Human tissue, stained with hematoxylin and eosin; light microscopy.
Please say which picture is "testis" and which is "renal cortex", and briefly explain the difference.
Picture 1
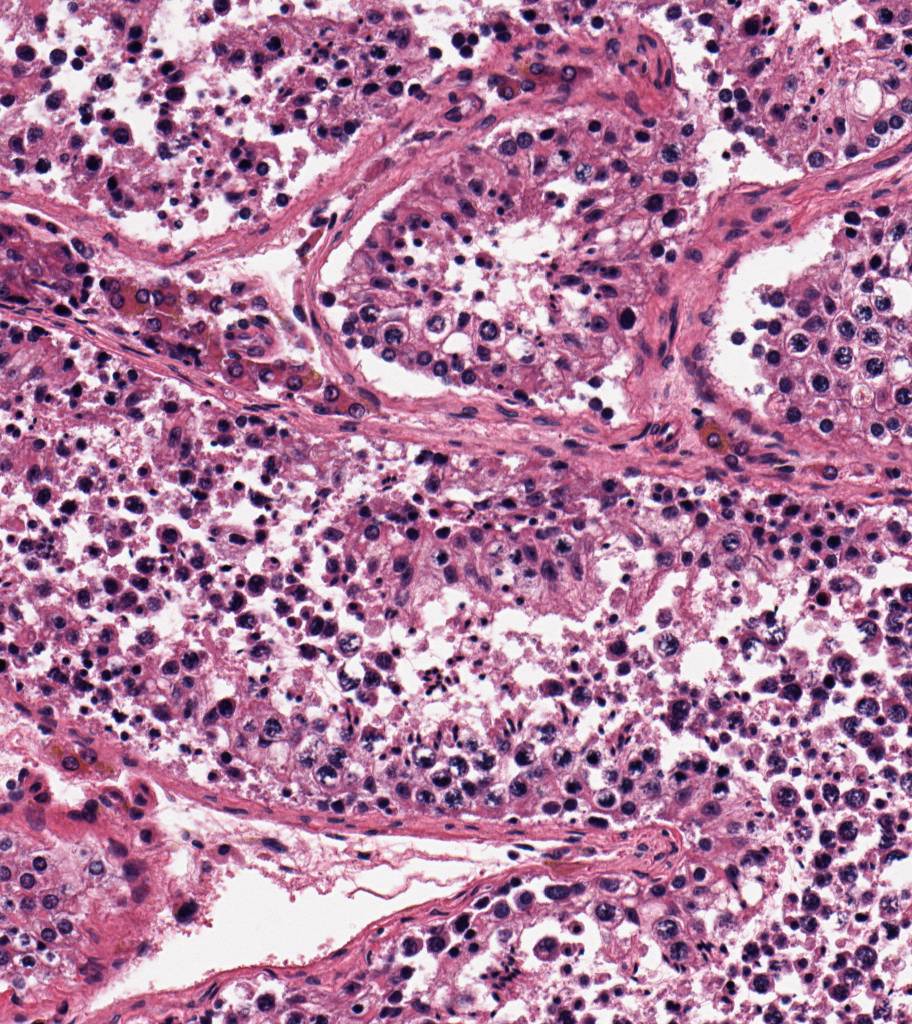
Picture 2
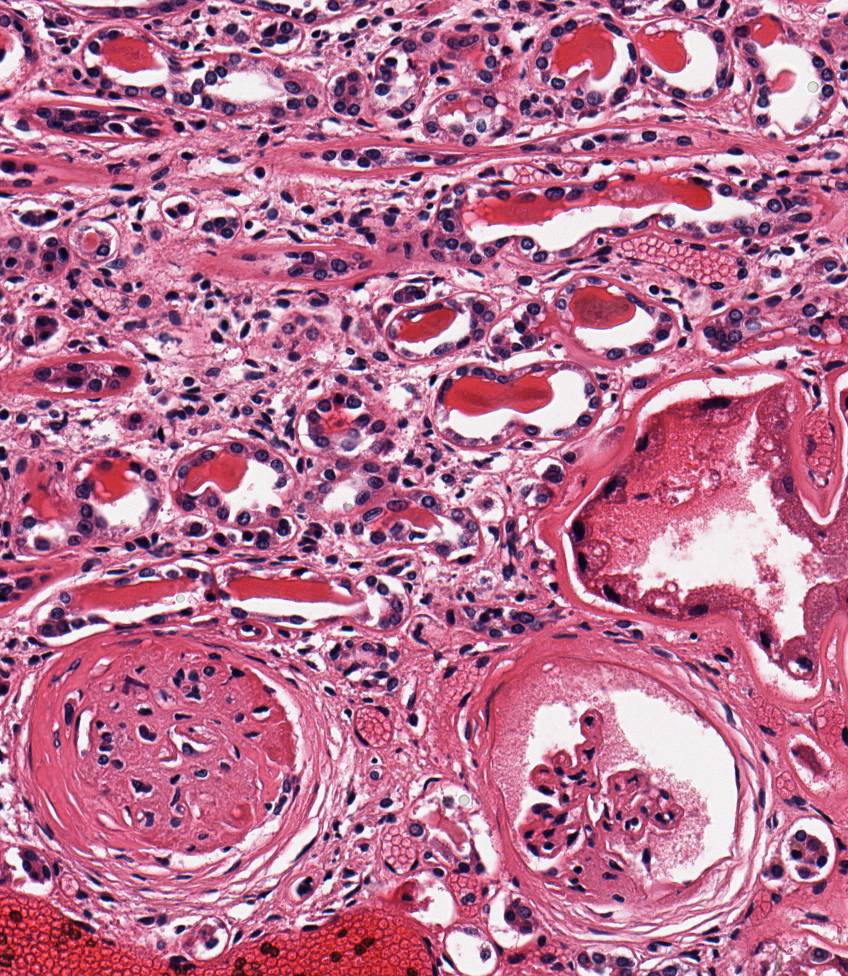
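The testis is picture 1; the renal cortex, picture 2. Its closely packed tubules, parted by narrow pink fibrous bands, are filled with many layers of loosely cohesive round cells, with small dense dark nuclei scattered among them, especially in the lower half. Picture 2 has glomeruli: a solid pink tuft ringed by concentric fibrous layers at the lower left, and a small shrunken tuft beside a wide clear capsular space at the lower right. Low flattened to cuboidal cells with small dark round nuclei line its tubules; the widened stroma holds many small dark round nuclei.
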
